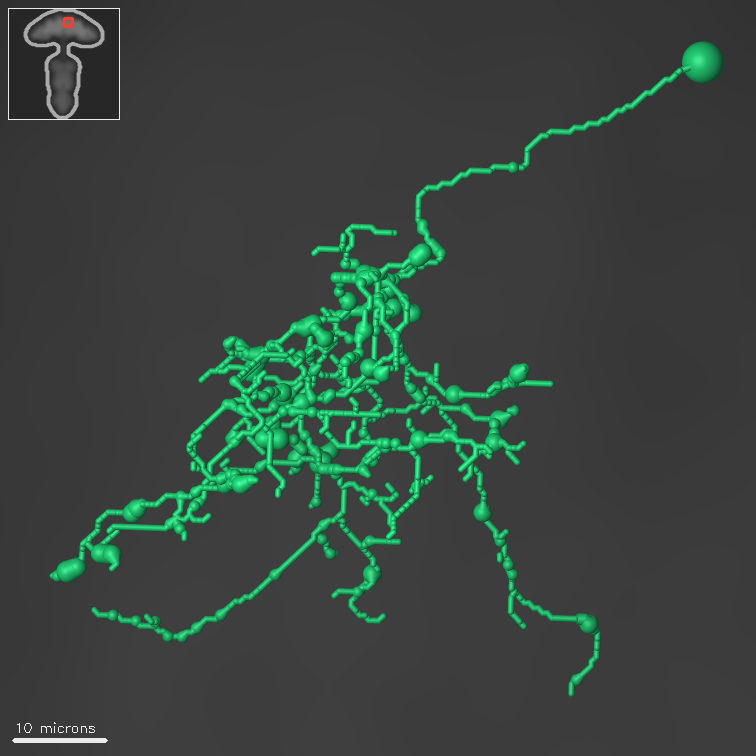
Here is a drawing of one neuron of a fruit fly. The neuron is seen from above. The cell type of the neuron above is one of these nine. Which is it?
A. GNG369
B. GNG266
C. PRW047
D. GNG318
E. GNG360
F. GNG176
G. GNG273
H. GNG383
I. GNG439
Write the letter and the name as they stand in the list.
G. GNG273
